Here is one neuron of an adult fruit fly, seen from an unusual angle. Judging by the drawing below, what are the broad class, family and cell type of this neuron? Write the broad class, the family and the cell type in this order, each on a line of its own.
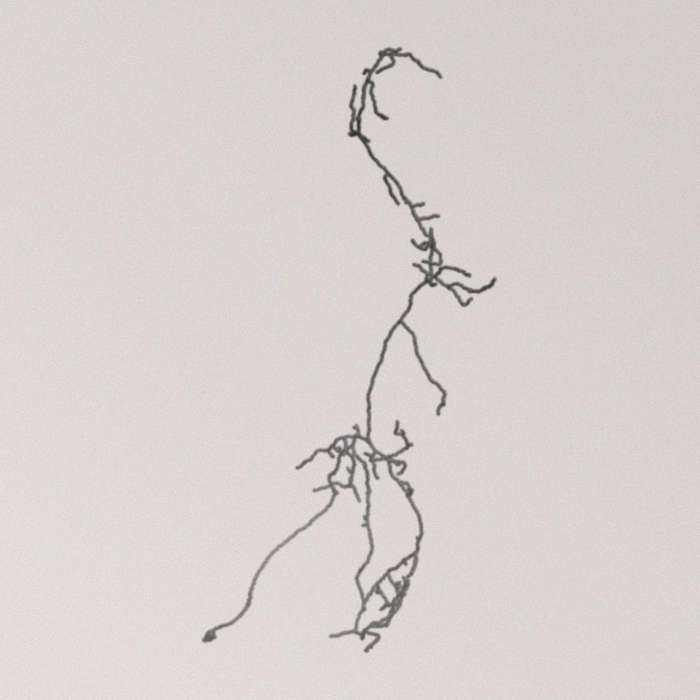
central-brain intrinsic neuron
hemilineage SLPav2
CL012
